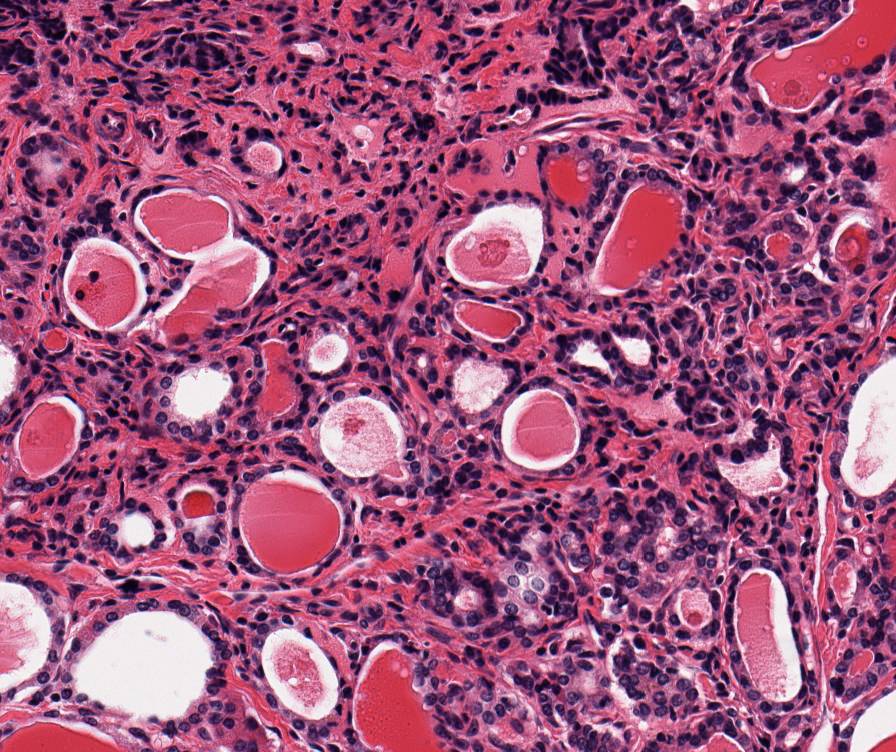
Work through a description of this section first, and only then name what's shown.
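Round and oval follicles of varying size are scattered across the field, separated by cellular stroma. A single layer of low cuboidal to flattened cells with dark round nuclei lines each. Several lumens, lower left and centre, hold pale, washed-out, bubbly or partly empty colloid. Thyroid.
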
